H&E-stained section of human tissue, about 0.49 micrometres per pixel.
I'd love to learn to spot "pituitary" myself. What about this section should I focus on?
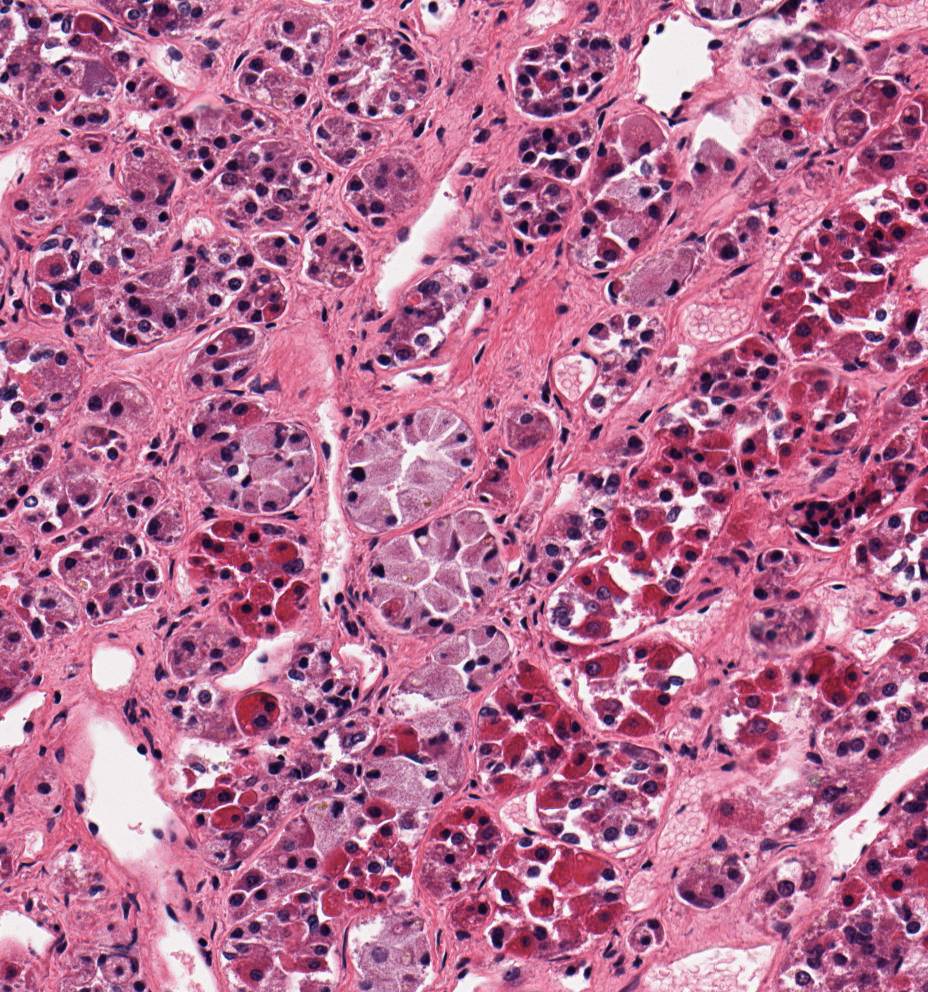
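Across the whole field, cells lie in rounded nests, each enclosed by pink fibrous stroma.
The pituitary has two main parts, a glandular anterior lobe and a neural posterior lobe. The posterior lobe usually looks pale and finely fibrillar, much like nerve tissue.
Nowhere does this field look so; cell nests fill it.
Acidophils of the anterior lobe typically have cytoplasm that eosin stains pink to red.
Cells with intensely red cytoplasm, most plentiful in the right half and lower part, agree with this.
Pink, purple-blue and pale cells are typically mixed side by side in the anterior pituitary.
Pale cells are present: a few, right of centre and lower right, have finely vacuolated, bubbly cytoplasm. Near the centre, two nests of pale lilac cells are arranged radially around a small central cleft.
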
